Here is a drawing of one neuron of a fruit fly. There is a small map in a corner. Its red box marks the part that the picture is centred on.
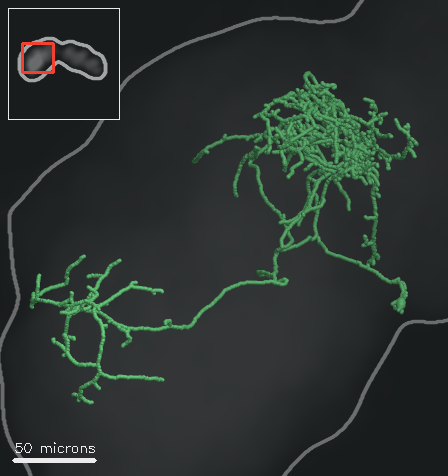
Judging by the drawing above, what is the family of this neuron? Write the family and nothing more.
hemilineage VLPl&p2_posterior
